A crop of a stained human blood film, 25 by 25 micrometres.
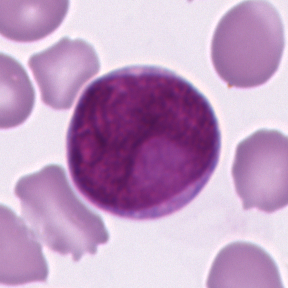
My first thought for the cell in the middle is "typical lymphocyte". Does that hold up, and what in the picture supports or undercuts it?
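Two things catch my eye first: the cell is about 14 micrometres across, and a paler, rounded patch lies in the lower right part of its round nucleus.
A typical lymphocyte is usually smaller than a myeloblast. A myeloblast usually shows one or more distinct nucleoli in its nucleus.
The size and the pale patch sit better with a myeloblast. So I would not keep the name typical lymphocyte: this cell is a myeloblast. Looking further, the nucleus fills about 90% of the cell's area.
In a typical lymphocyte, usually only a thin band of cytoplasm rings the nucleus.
That proportion does not argue against typical lymphocyte, so it does not decide between the two names. The outline is smooth, with no surface projections. I see no granules in the cytoplasm and no vacuoles anywhere in the cell. Some of the nearby red cells have scalloped, crenated edges.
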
